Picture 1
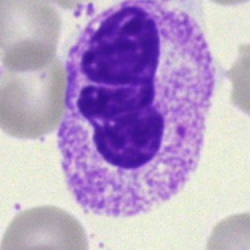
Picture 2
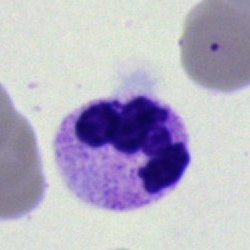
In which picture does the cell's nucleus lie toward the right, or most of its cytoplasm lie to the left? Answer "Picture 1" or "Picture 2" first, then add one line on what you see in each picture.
Picture 2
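In picture 1: The nucleus lies off-centre toward the left side of the cell.
In picture 2: The nuclear lobes curve along the upper and right side of the cell, leaving the lower left free.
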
